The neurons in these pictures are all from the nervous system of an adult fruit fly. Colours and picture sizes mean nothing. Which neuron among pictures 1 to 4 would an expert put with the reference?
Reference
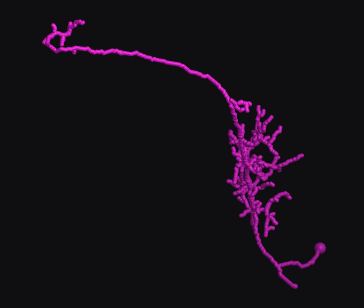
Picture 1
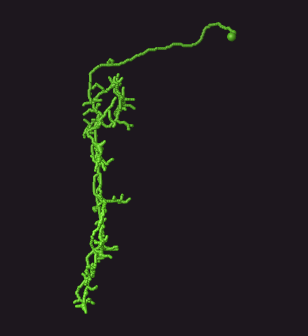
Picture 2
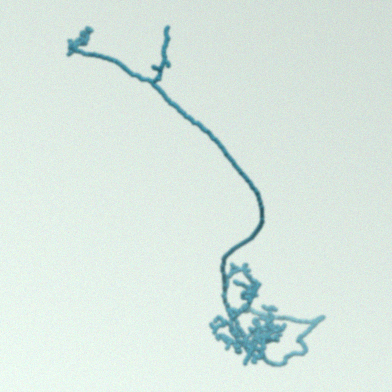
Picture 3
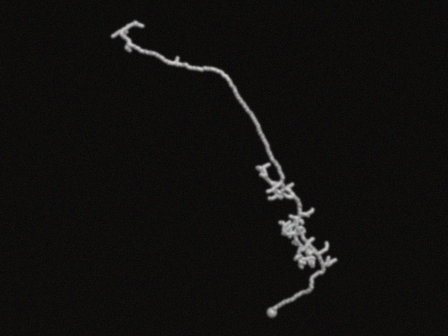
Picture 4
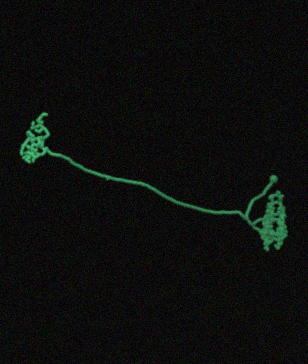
Picture 2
